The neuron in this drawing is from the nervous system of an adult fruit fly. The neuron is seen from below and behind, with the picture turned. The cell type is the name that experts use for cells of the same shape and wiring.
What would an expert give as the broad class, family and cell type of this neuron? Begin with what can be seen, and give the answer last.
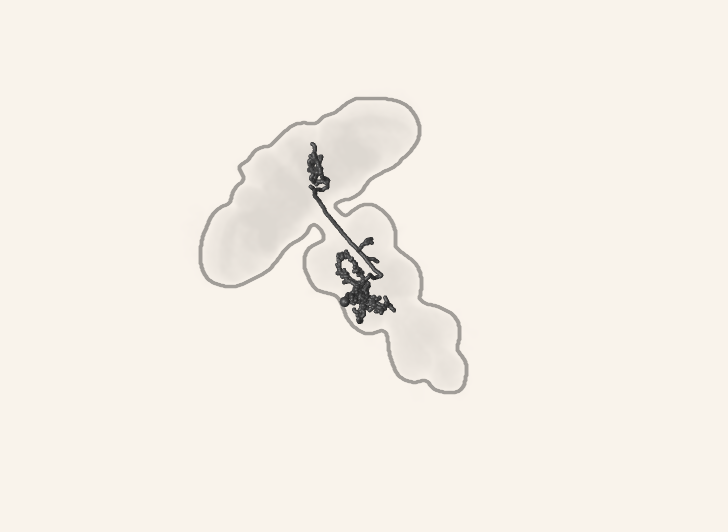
The cell body can be seen in the middle of the picture. In this view it is taller than it is wide. This is an ascending neuron. Its family is hemilineage 18B. The cell type is AN18B022.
